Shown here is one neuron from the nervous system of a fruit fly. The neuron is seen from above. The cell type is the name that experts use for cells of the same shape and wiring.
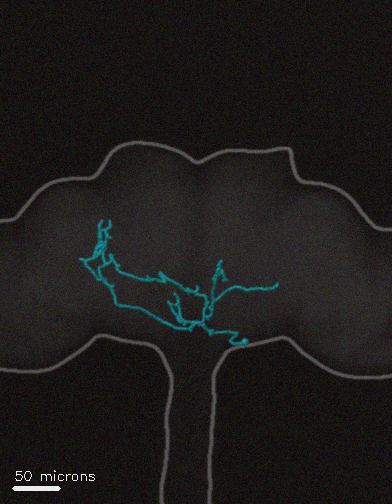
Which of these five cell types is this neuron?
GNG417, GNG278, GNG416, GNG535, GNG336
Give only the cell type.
GNG336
